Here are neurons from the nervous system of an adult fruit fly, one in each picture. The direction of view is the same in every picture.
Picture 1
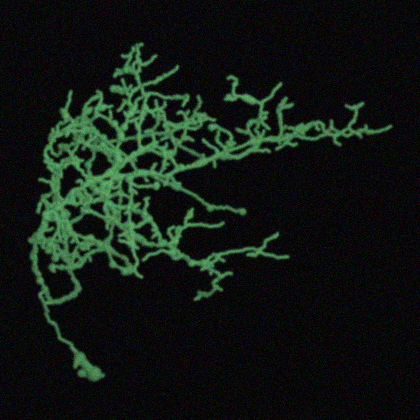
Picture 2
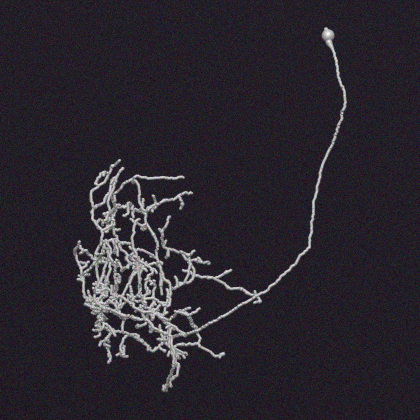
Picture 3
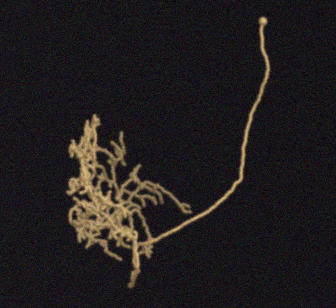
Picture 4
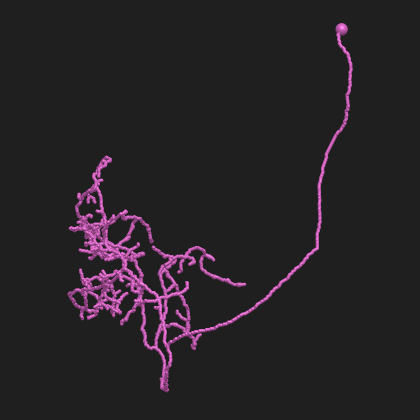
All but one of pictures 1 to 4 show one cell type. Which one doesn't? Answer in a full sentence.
Picture 1 shows a neuron of another cell type.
